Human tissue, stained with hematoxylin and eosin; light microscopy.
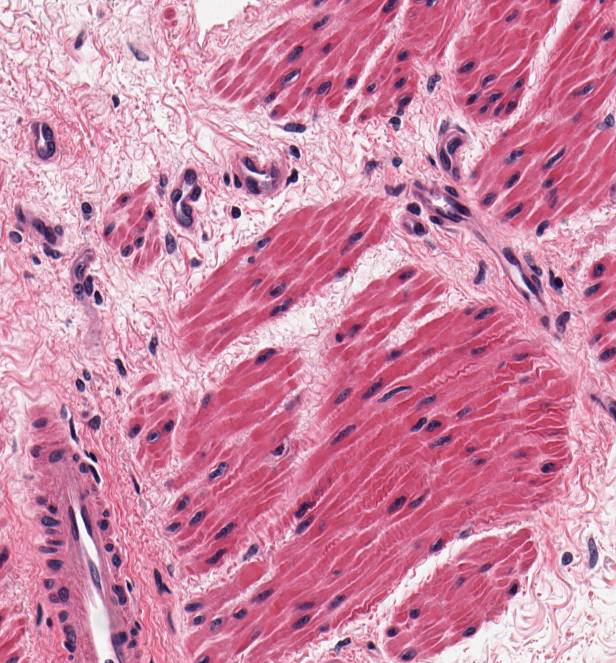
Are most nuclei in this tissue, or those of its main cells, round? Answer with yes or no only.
No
